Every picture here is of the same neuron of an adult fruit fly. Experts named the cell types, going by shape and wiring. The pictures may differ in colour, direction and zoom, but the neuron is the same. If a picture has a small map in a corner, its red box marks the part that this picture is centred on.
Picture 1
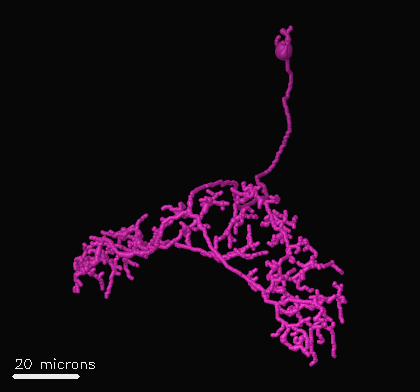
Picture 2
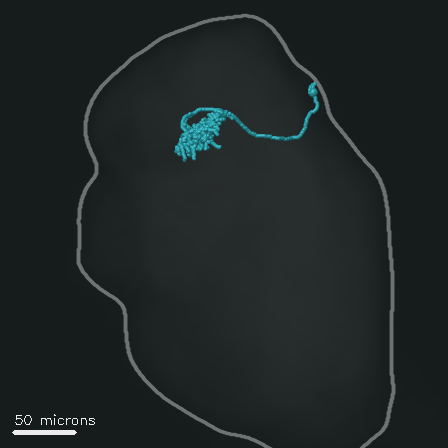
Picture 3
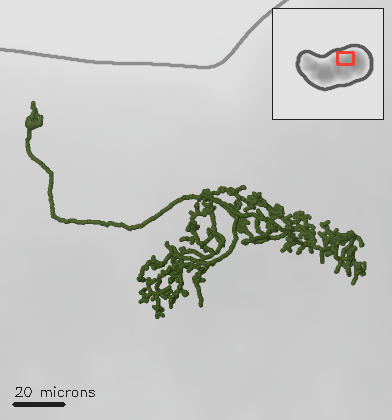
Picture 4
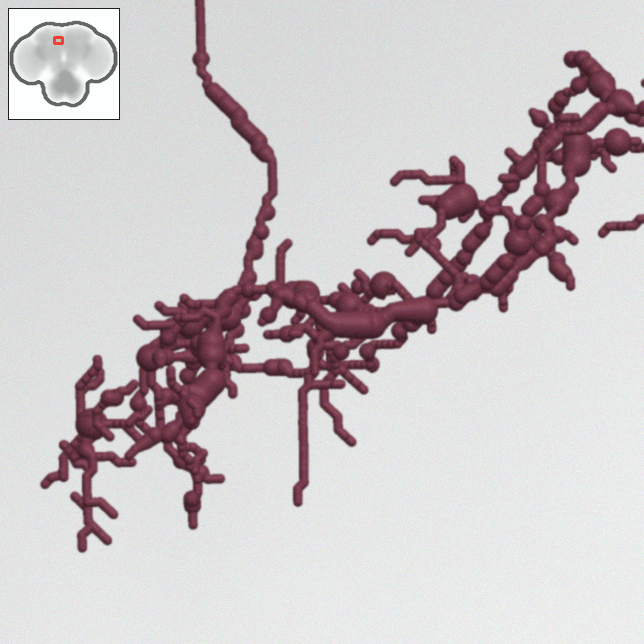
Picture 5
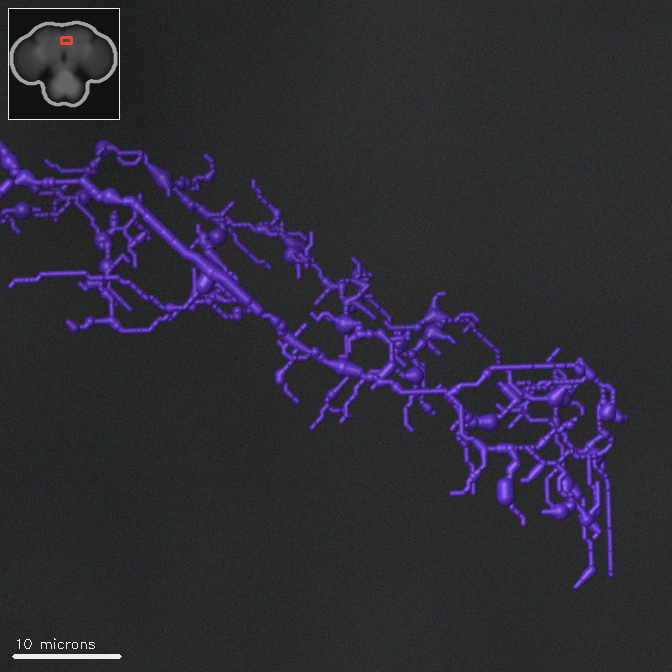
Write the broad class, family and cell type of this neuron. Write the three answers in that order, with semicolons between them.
central-brain intrinsic neuron; hemilineage DM6_dorso_medial; FB7J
